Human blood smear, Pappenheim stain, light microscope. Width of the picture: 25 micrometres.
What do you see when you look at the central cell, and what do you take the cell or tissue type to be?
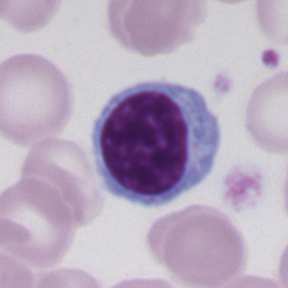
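Its outline is round and smooth, with no surface projections. The nucleus is round too, without any indentation or notch, and I can't make out any nucleoli. The cytoplasm makes a wider crescent on the right but only a thin rim on the left. That's a typical lymphocyte.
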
